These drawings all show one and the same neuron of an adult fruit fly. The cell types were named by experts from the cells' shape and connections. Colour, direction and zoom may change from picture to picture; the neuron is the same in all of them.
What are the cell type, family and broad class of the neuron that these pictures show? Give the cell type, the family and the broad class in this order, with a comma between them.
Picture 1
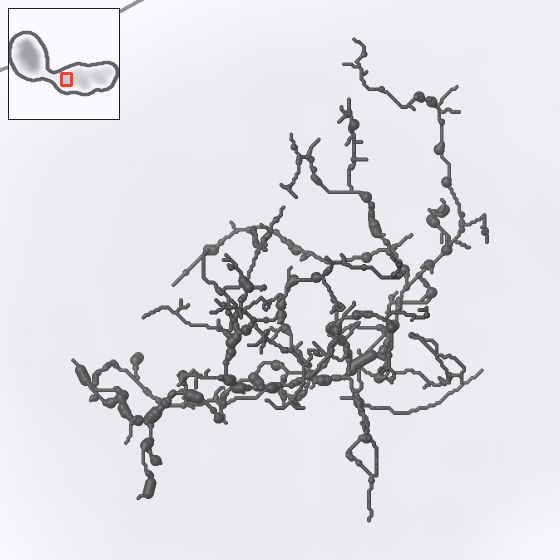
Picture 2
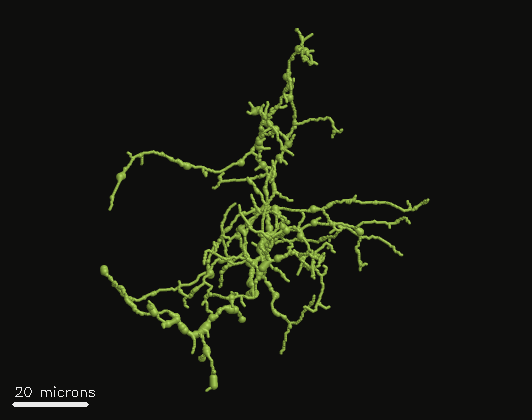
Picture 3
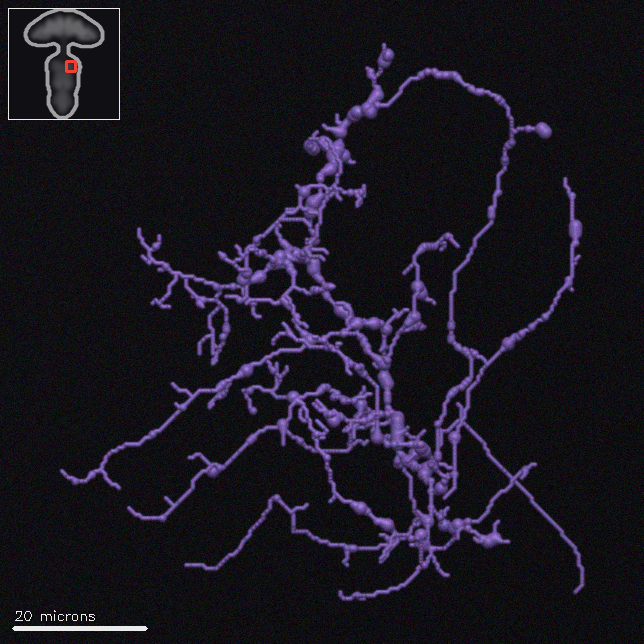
IN20A.22A024, hemilineage 20A.22A, nerve-cord intrinsic neuron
